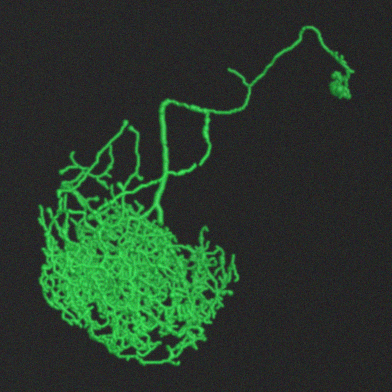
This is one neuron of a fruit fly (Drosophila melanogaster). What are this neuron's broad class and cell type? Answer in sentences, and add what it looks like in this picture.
It is a central-brain intrinsic neuron. Its cell type is AVLP216. The picture shows dozens of branch ends. As drawn here it is about as wide as it is tall.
